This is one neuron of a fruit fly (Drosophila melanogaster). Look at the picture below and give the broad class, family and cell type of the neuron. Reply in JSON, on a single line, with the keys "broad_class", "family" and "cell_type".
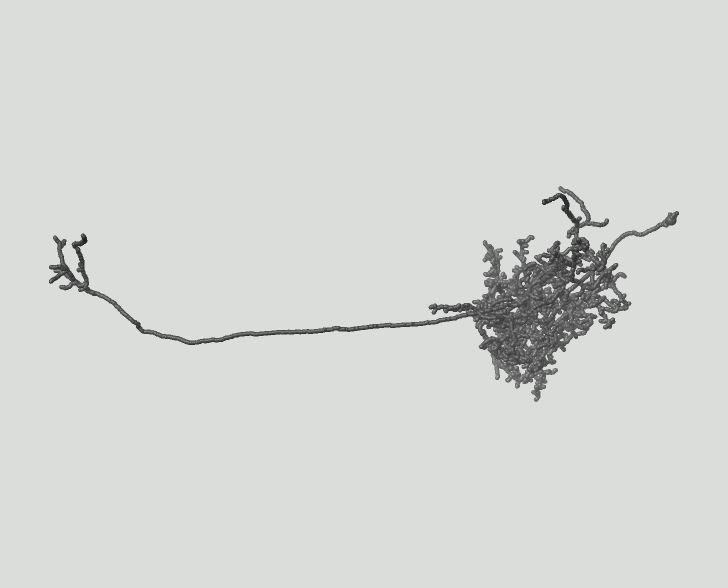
{"broad_class": "central-brain intrinsic neuron", "family": "hemilineage VLPl&d1_lateral", "cell_type": "AVLP259"}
